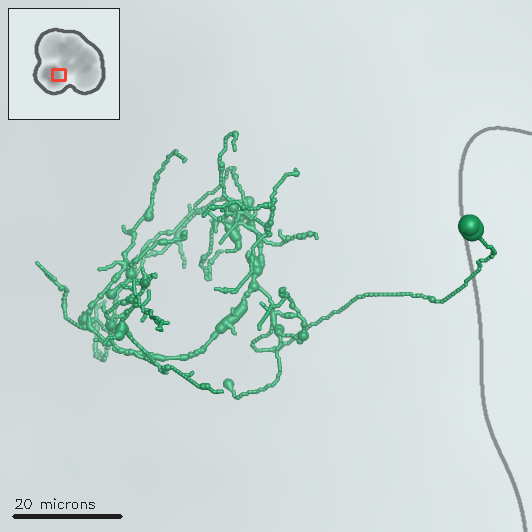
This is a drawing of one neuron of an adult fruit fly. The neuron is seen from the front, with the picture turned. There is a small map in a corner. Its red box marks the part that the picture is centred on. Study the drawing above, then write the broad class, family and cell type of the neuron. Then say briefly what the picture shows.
This is a nerve-cord intrinsic neuron. Its family is hemilineage 11B. Its cell type is IN11B018. Its cell body lies on the right of the picture. By the scale bar it is about 85 microns wide in this view. Dozens of branch ends can be seen.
